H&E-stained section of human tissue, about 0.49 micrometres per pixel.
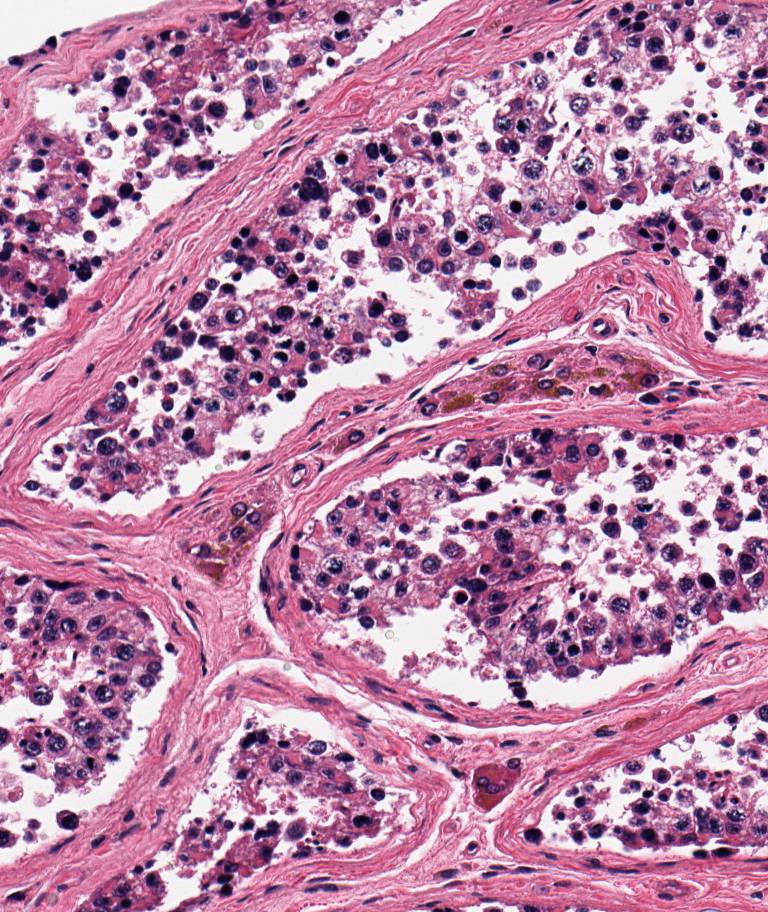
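Testis. Inside the tubules, cells lie loosely apart with many empty spaces, not in orderly layers. Many have round nuclei with coarse, clumped chromatin and a rim of pale to pink cytoplasm. Between tubules, look for small clusters of polygonal cells with granular golden-brown pigment.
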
